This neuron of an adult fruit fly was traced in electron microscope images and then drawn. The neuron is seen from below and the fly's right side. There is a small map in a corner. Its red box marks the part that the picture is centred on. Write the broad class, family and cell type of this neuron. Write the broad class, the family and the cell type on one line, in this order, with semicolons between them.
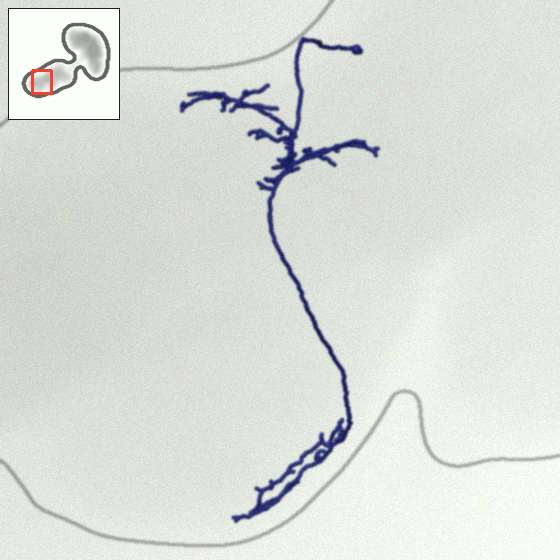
nerve-cord intrinsic neuron; hemilineage 01A; IN01A082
